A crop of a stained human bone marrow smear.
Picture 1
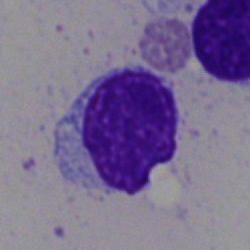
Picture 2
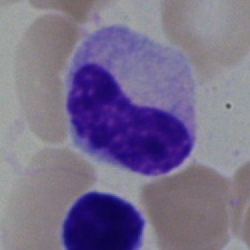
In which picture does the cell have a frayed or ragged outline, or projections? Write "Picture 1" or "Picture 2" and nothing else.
Picture 1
